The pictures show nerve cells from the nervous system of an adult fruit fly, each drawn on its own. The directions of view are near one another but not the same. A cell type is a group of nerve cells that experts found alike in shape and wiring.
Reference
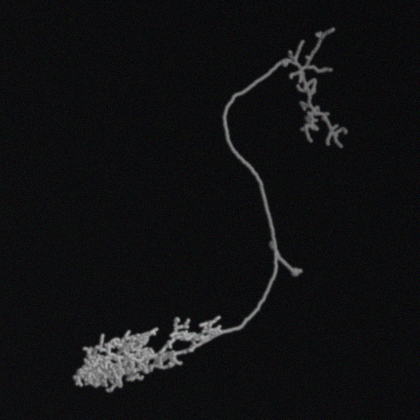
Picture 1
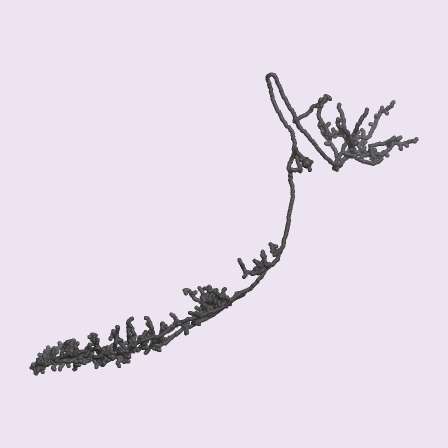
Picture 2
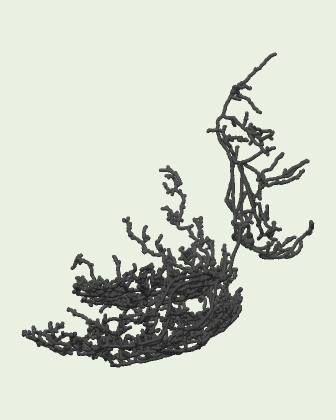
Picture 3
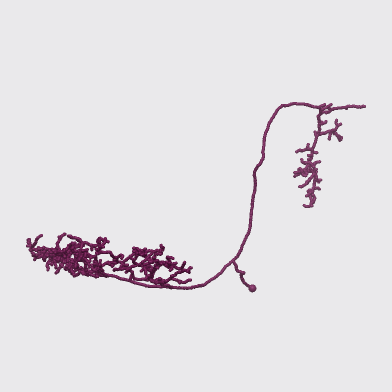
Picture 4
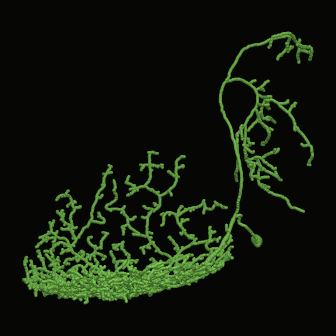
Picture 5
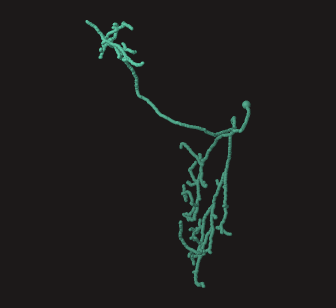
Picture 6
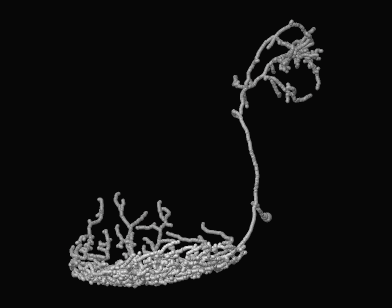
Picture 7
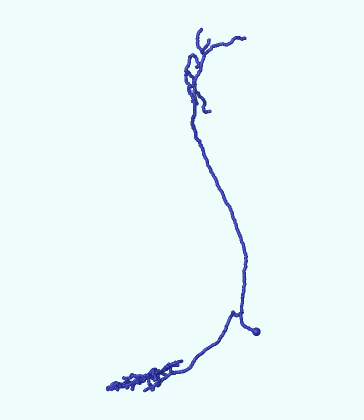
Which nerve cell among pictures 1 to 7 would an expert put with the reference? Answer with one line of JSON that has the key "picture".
{"picture": 3}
